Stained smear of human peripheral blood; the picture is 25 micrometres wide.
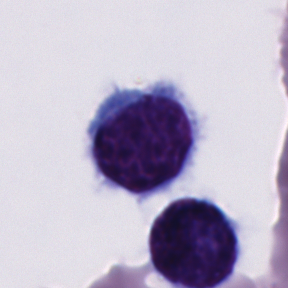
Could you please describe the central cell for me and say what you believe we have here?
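Look first at the chromatin: dark purple, crossed by a network of paler lines. Now follow the edge of the cell, where fine, ragged, hair-like projections stand out. No granules can be seen in the cytoplasm. Below and to the right lies a second round nucleated cell, separated from it by a narrow pale gap. This one is a hairy cell.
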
